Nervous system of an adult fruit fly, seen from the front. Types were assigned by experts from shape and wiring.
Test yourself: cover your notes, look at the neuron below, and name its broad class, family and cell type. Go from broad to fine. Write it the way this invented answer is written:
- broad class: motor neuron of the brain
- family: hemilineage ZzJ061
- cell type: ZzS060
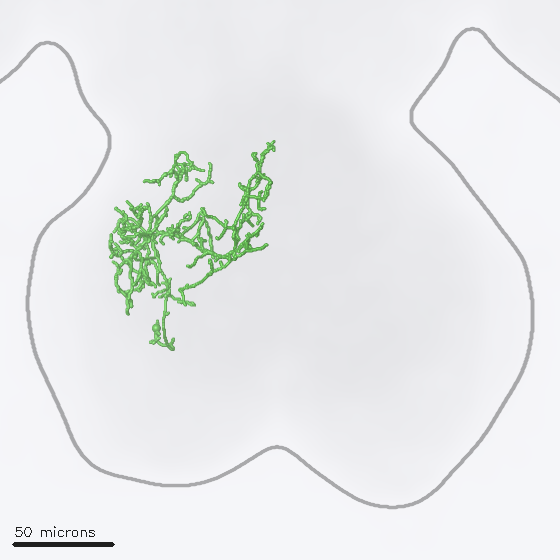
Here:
- broad class: nerve-cord intrinsic neuron
- family: hemilineage 13A
- cell type: IN13A026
